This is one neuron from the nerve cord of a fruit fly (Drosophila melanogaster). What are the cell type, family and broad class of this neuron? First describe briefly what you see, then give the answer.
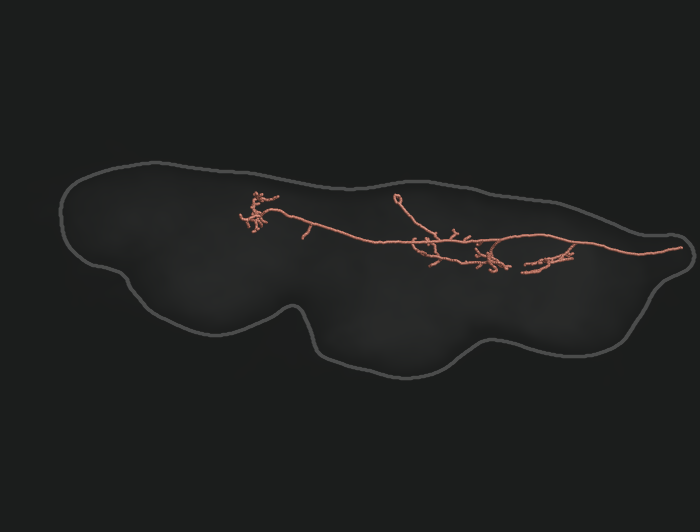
No cell body is drawn. As drawn here it is more than twice as wide as it is tall. It is of cell type pMP2. The family is pMP. Its broad class is descending neuron.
